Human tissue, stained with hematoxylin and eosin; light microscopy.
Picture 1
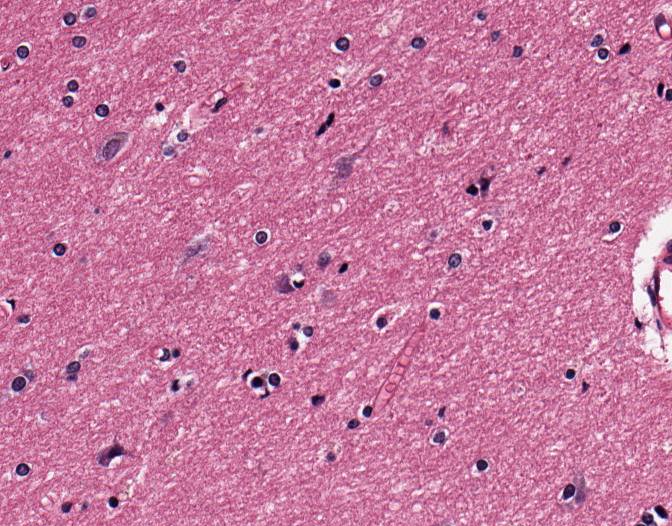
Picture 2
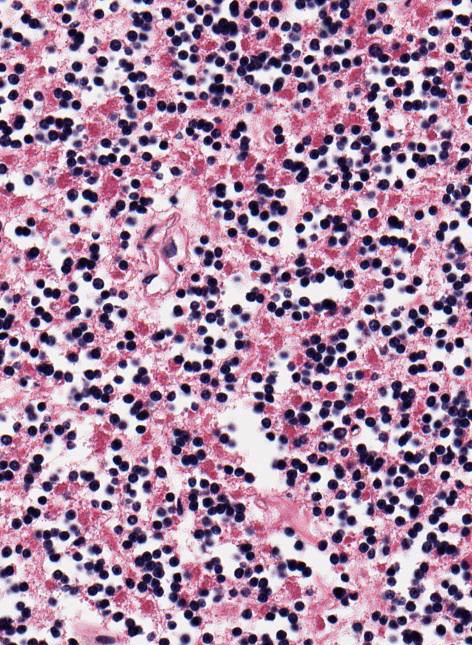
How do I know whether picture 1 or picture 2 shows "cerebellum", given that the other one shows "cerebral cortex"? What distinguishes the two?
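Cerebral cortex: picture 1. Cerebellum: picture 2. Picture 1: single cells scattered fairly evenly; no epithelium, glands or other organised units. Background mostly pink, finely fibrillary and granular; no visible collagen bundles. Most numerous cells: small, round, dark-staining nuclei, little visible cytoplasm. No fat cells or muscle fibres. Picture 2: nuclei small, round, uniform, darkly stained, very little cytoplasm around them. Between nuclei: irregular pink eosinophilic patches without nuclei. No large cells with abundant cytoplasm; no epithelium or glands.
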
